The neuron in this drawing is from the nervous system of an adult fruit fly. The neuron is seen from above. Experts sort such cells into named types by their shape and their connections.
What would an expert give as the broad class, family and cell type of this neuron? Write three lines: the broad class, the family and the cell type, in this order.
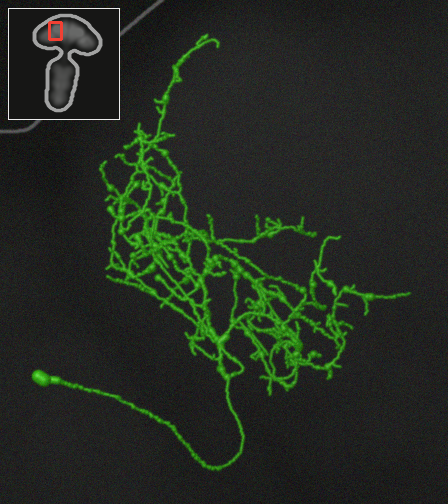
central-brain intrinsic neuron
hemilineage VPNp&v1_posterior
PVLP112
